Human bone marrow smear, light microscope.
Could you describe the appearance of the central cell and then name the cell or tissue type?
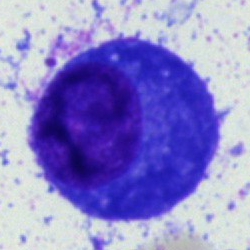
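Looking at this cell, I see a round outline. The nucleus seems to sit off-centre, pushed toward the left side. The cytoplasm takes up a deep blue stain, and I can't make out any distinct granules in it. This is a plasma cell.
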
